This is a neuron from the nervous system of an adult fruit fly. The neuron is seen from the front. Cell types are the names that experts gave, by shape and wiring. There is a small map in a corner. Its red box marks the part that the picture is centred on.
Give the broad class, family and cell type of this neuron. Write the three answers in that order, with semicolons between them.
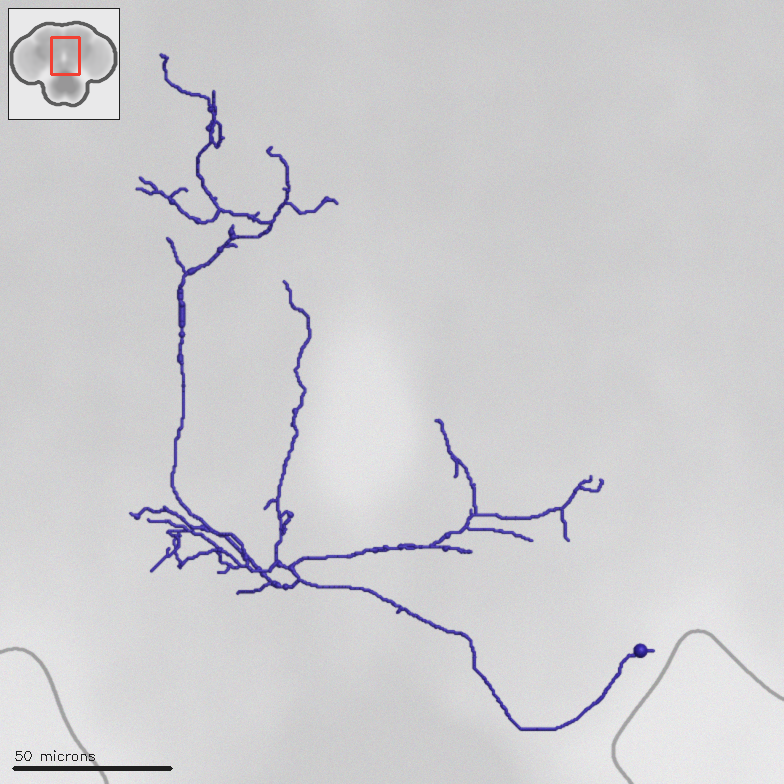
central-brain intrinsic neuron; hemilineage MX7; AMMC016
